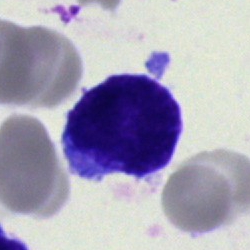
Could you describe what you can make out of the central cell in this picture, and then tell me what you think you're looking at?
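Outline roughly round. Nucleus occupies most of the cell. Chromatin dense, staining deep dark purple. No distinct nucleolus made out. Cell: blast.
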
